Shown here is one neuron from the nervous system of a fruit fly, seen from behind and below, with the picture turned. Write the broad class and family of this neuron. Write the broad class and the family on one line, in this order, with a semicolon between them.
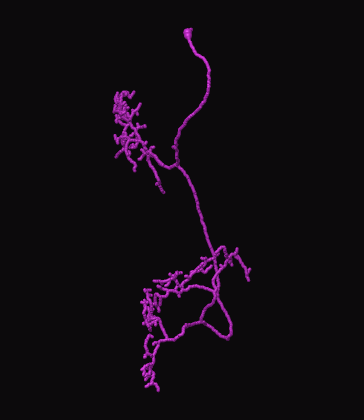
central-brain intrinsic neuron; hemilineage DL1_dorsal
